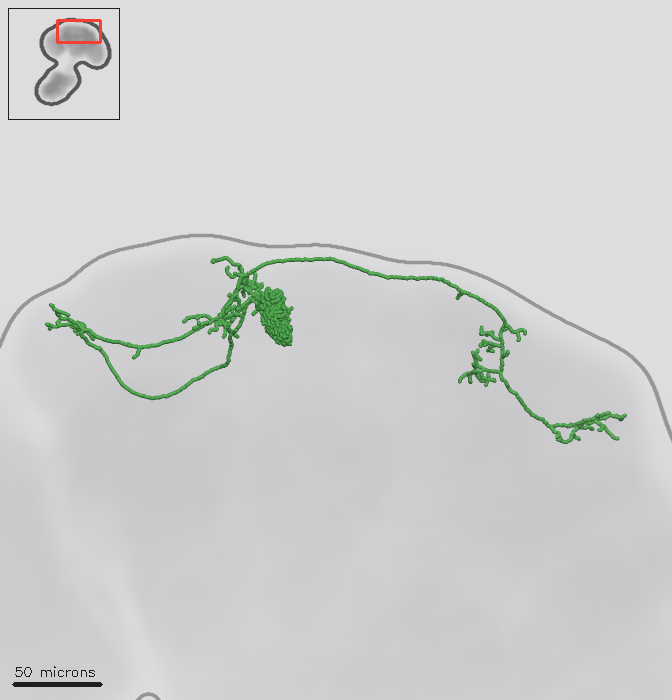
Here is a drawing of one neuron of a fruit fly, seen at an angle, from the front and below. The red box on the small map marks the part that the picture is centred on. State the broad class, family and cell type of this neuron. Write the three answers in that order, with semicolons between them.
central-brain intrinsic neuron; hemilineage DL1_dorsal; MBON18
